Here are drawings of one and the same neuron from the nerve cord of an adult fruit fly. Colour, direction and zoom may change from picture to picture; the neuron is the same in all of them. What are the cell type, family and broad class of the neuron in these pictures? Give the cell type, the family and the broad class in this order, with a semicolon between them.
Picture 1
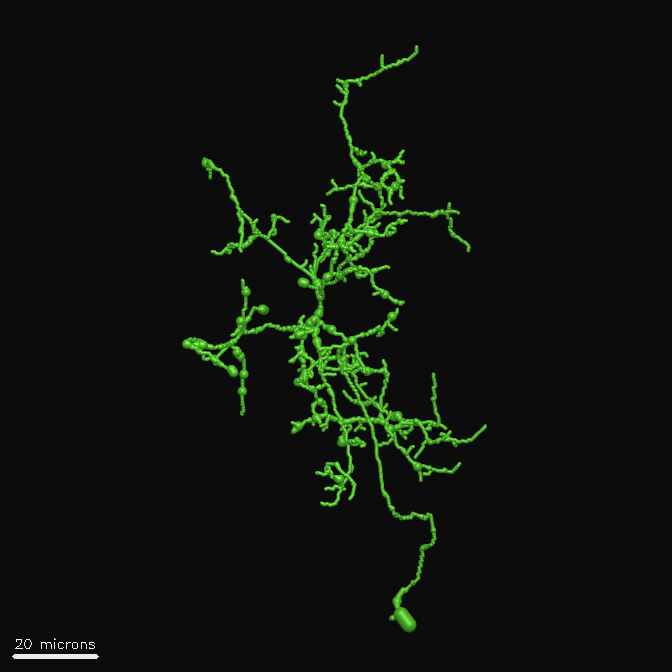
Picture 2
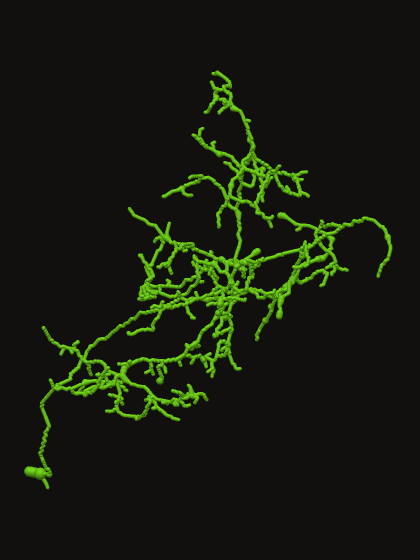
IN20A.22A037; hemilineage 20A.22A; nerve-cord intrinsic neuron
